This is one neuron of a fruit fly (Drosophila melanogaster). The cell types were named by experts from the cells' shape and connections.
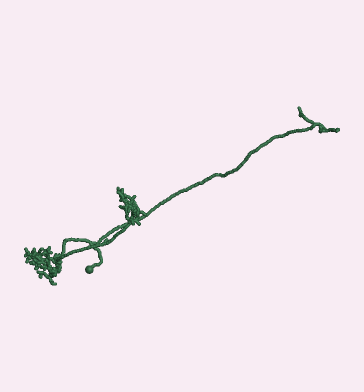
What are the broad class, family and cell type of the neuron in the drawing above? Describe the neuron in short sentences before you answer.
In this view it is wider than it is tall. This is a visual projection neuron. The family is LLPC. The cell type is LLPC1.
